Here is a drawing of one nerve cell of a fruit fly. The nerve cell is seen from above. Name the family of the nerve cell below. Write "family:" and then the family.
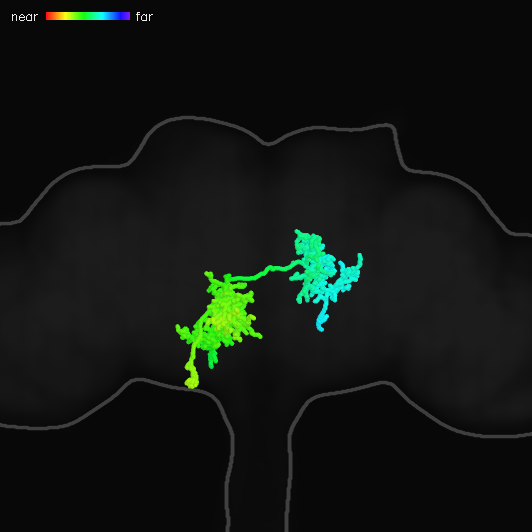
family: hemilineage 07B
